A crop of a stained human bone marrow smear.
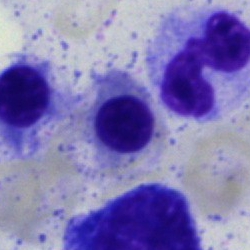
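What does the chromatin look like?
It is dark purple and dense throughout the nucleus.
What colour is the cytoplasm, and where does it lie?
It is pale greyish blue and forms a rim around the nucleus on all sides.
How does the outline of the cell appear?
Roughly round, with a faint, soft border.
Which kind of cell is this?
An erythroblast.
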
